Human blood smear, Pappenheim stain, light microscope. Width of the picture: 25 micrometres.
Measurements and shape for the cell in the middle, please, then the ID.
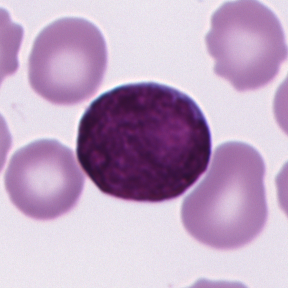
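A round, smooth outline bounds the cell, which is about 12 micrometres across. Its nucleus is round without any indentation, measures about 11 micrometres across and occupies about 90% of the cell's area. Cytoplasm appears at most as a barely visible rim around the nucleus. No granules are seen in the cell. The cell is a myeloblast.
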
